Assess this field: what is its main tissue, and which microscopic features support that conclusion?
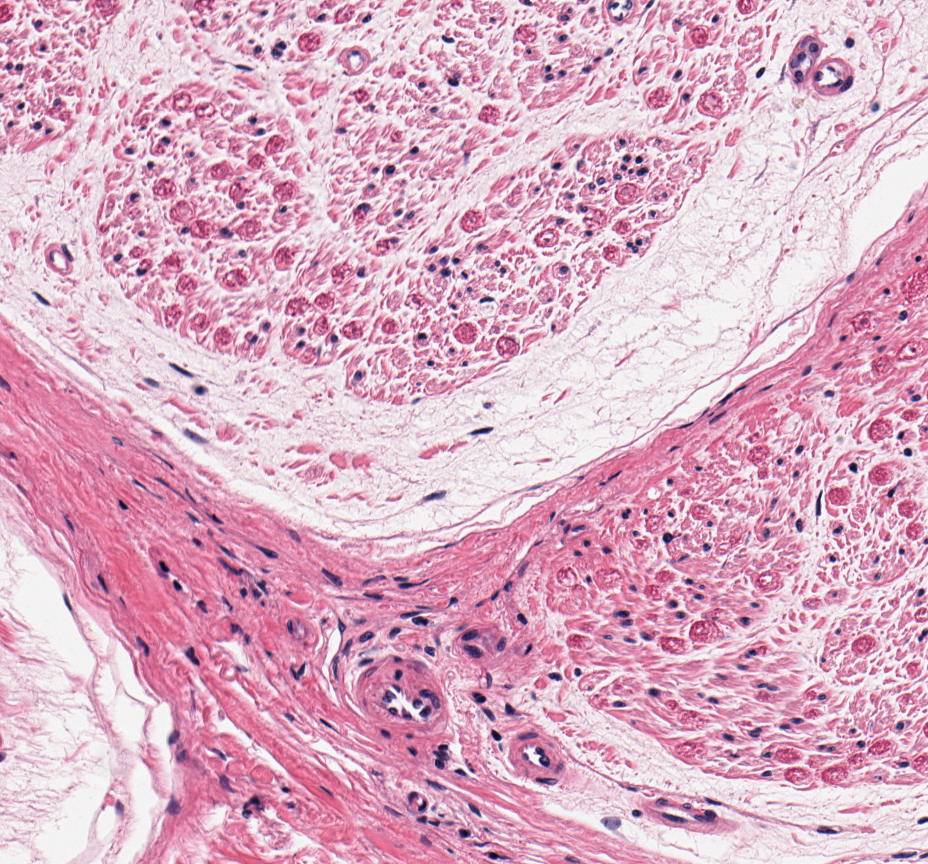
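Nerve fascicle. Two cross-cut bundles of nerve fibres occupy the upper half and right side. Fibres appear as small round pink profiles, many with a pale ring.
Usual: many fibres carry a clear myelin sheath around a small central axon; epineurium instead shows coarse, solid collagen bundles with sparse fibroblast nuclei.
Pale-ringed profiles fit sheathed axons, not epineurium. No epithelium in field.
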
